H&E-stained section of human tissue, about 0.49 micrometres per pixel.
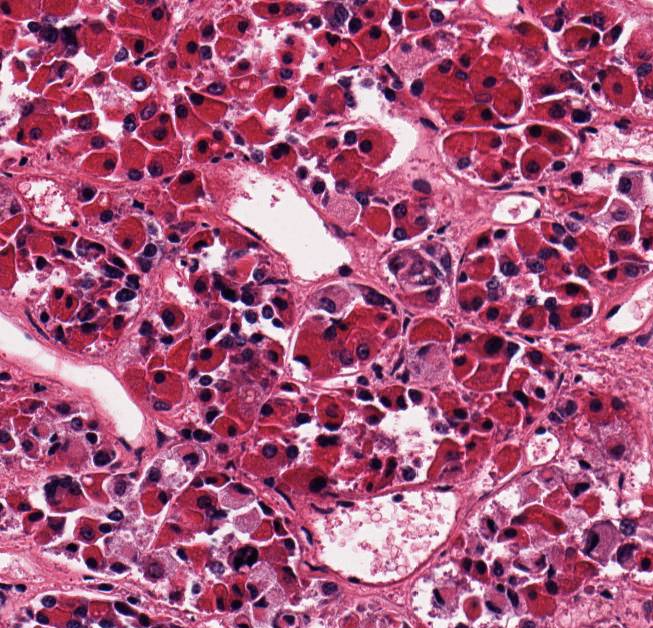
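Pituitary. Throughout the field, cells lie in rounded nests and short cords outlined by thin pink fibrous septa; most are large and polygonal with abundant deep red granular cytoplasm. A thin-walled space at bottom centre holds pale red blood cells. No fat cells are present.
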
